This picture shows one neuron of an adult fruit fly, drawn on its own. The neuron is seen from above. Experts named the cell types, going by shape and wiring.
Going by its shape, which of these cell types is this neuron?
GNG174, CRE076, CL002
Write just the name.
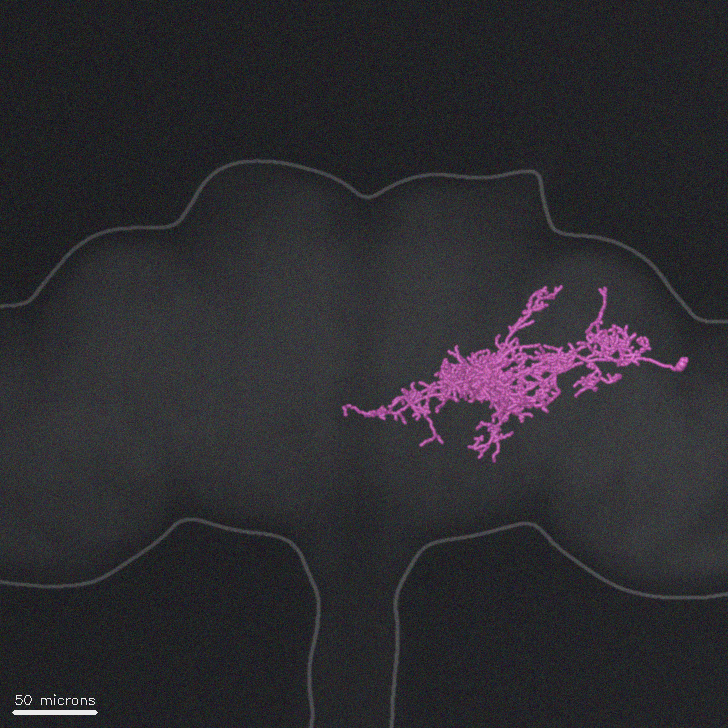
CL002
